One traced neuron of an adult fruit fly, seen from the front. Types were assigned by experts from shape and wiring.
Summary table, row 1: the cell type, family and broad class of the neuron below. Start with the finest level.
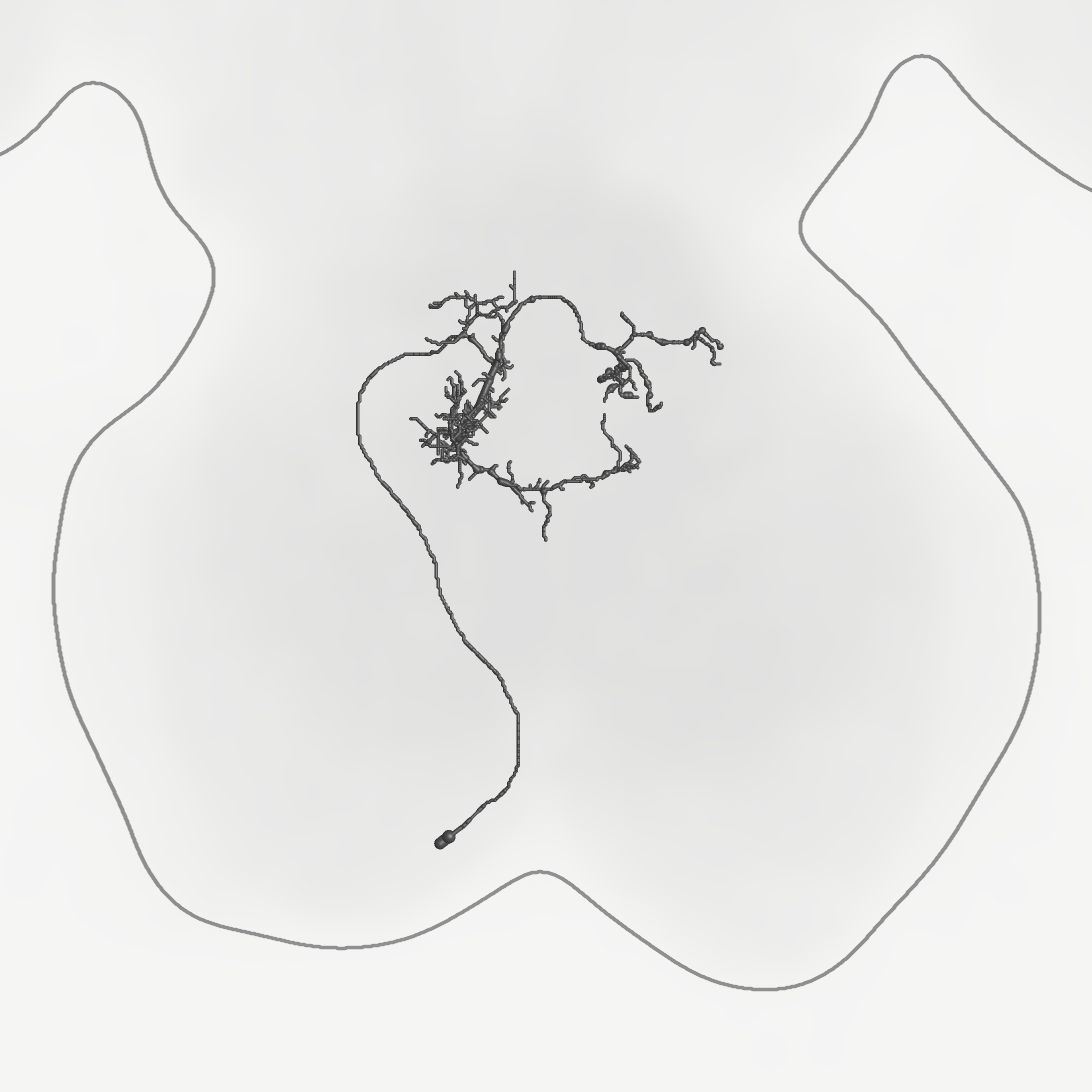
IN06A085; hemilineage 06A; nerve-cord intrinsic neuron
